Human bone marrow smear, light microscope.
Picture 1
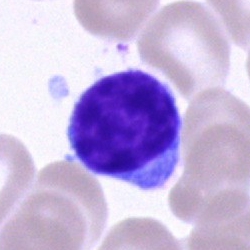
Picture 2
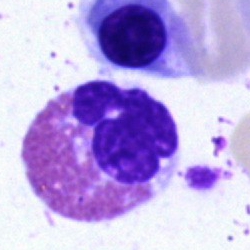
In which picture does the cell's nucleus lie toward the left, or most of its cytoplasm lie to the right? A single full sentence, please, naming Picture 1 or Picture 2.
It is in picture 1 that the nucleus sits toward the left.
